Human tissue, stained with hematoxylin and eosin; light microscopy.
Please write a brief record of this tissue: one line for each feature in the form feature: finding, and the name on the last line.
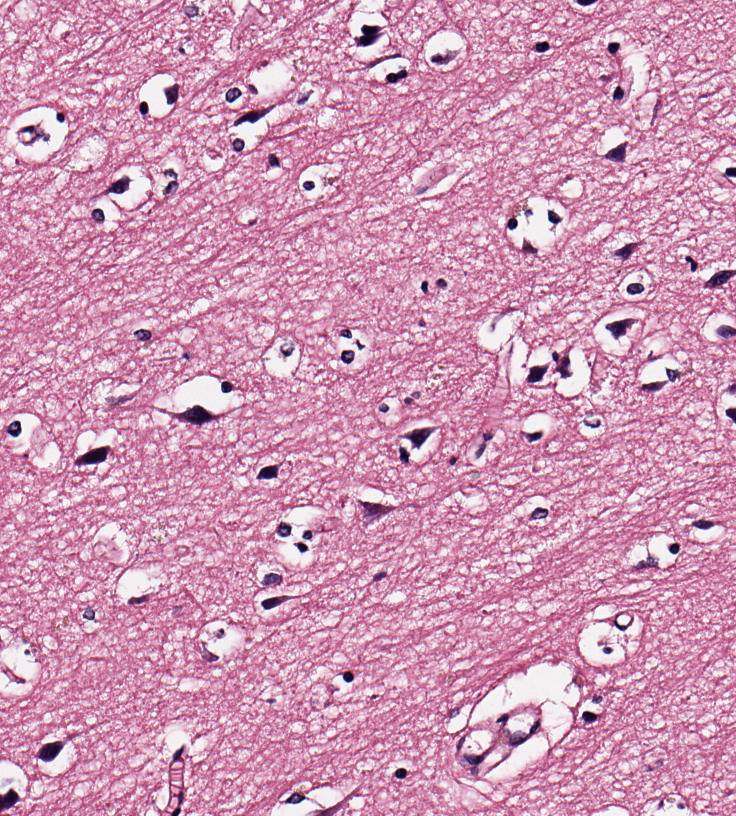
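Halos: most cells sit, as I see it, within sharply outlined, clear, empty halos
Nuclei: mostly small, round and densely dark-staining
Layout: scattered singly or in small groups; no glands, tubules or epithelium
Lower right: a larger clear space holding several clustered nuclei
Name: cerebral cortex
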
